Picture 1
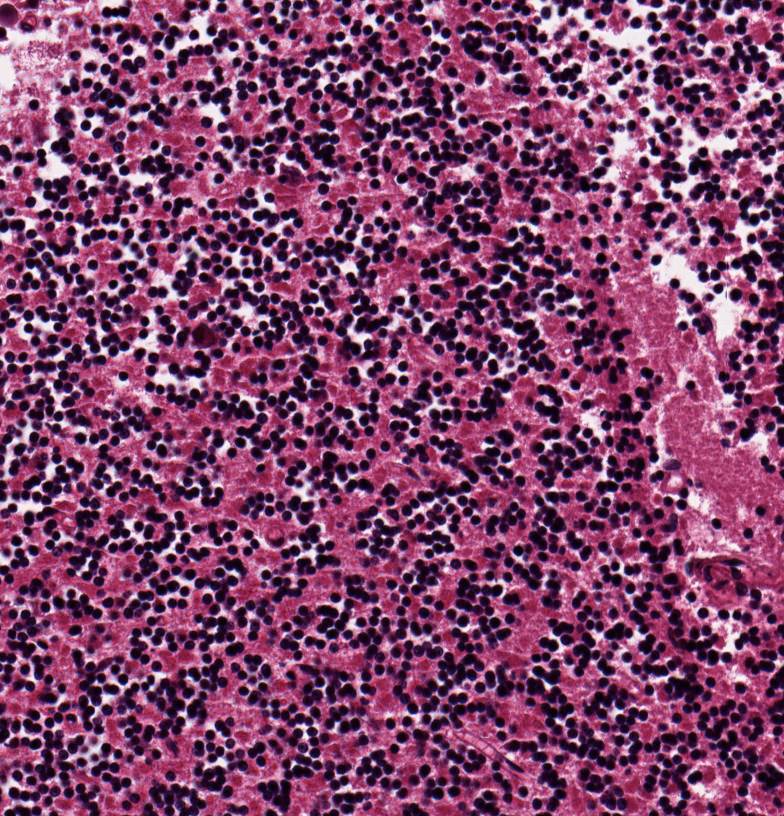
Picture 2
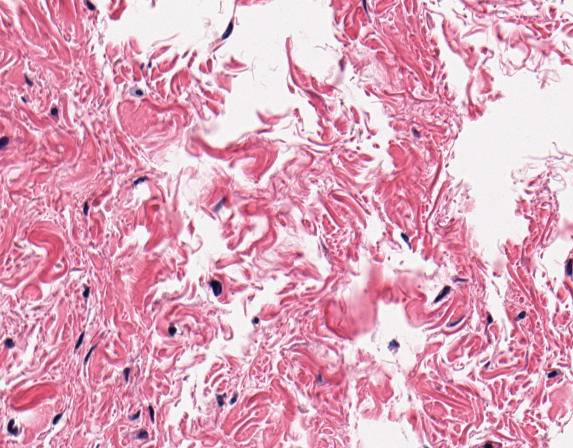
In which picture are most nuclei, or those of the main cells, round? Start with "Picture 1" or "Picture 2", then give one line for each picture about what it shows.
Picture 1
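In picture 1: Small round darkly stained nuclei are densely and fairly evenly crowded across almost the whole field.
In picture 2: Nuclei are sparse, small, dark and mostly spindle-shaped, lying singly between the bundles as fibroblasts.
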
